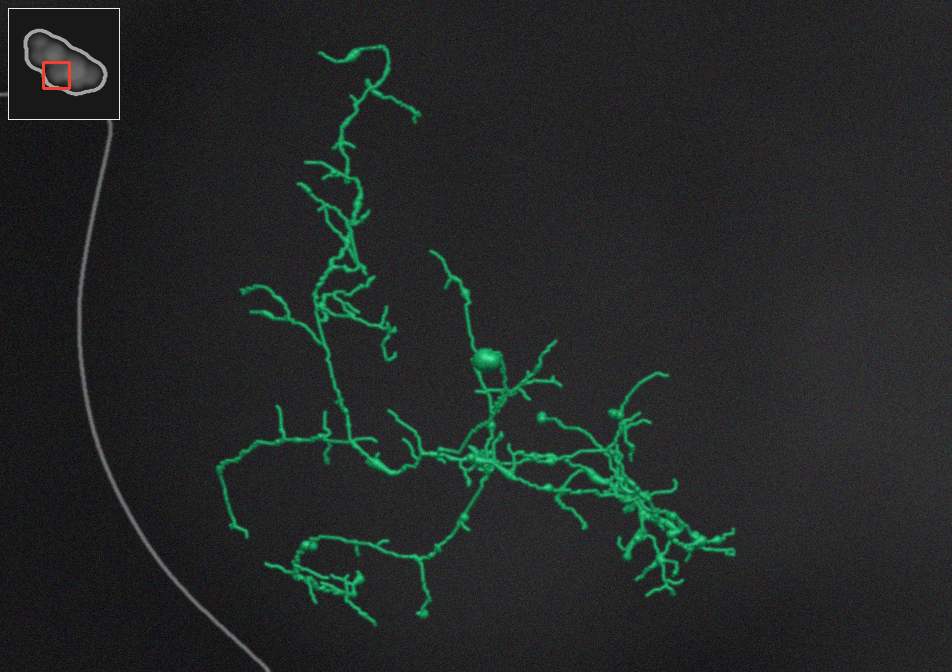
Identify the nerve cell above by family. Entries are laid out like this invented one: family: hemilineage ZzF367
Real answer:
family: hemilineage 09A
